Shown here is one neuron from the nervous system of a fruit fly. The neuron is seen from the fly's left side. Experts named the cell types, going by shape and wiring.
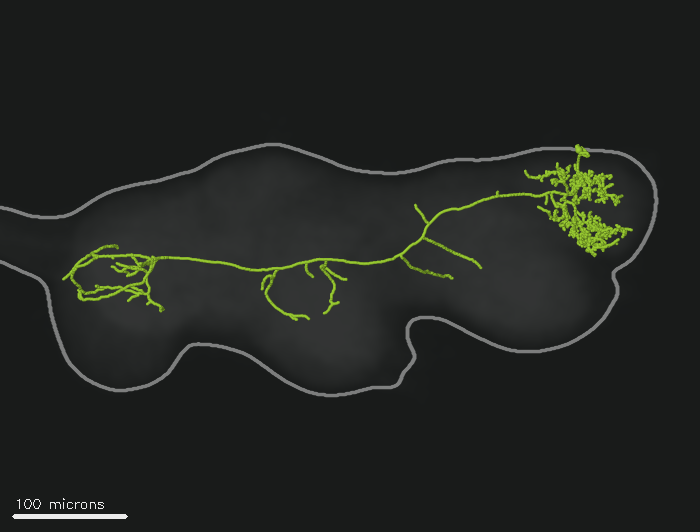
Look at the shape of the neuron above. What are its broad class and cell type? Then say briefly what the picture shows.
It is a nerve-cord intrinsic neuron. It is of cell type INXXX032. The cell body is at the upper right of the picture. From left to right in the picture it spans about 500 microns. The picture shows dozens of branch ends.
